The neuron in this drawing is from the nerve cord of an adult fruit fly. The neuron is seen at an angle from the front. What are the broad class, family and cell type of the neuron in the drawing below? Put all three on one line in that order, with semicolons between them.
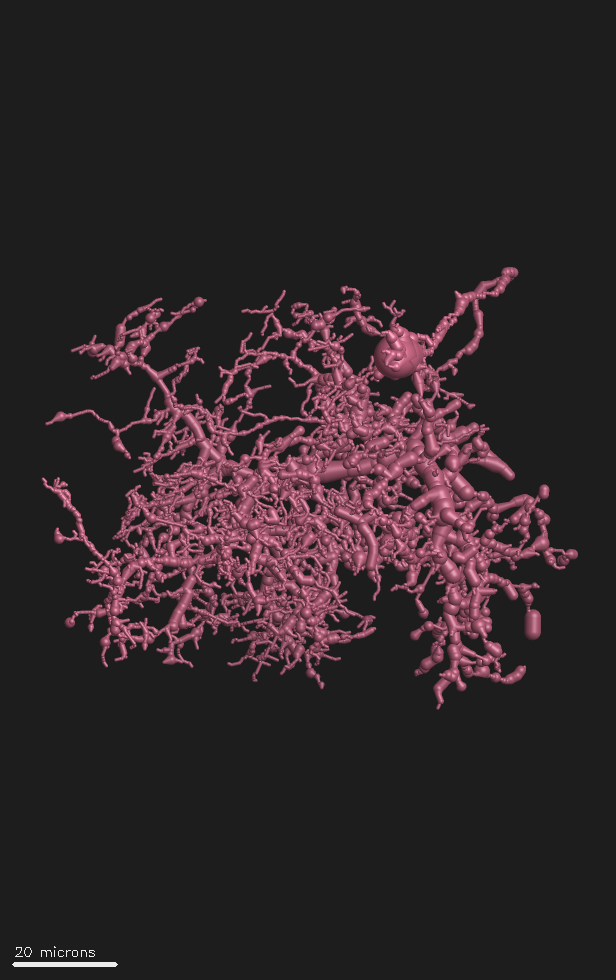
nerve-cord intrinsic neuron; hemilineage 19A; IN19A004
